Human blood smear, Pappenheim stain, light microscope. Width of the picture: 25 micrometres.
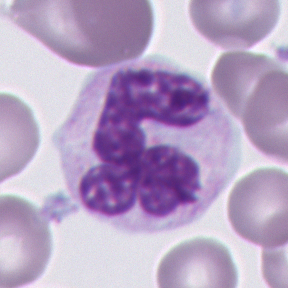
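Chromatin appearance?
Dark purple, coarsely clumped.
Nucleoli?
None visible.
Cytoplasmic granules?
No large coarse orange or dark granules; no vacuoles either.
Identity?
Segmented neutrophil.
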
